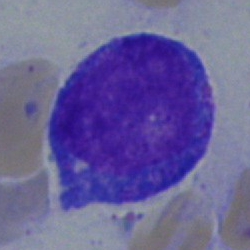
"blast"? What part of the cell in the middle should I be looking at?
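In this blast, the outline is round to oval and smooth over most of its edge, apart from a small bulge of cytoplasm at the lower left. The cytoplasm forms a scant deep blue rim, widest at the lower left.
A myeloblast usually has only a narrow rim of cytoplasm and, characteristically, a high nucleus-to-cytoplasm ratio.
The scant rim seen here agrees with that. One small clear pale spot lies in the cytoplasm at the lower left, next to the nucleus.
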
